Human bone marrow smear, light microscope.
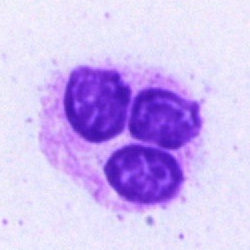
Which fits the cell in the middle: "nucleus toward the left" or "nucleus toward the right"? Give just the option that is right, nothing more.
Nucleus toward the right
